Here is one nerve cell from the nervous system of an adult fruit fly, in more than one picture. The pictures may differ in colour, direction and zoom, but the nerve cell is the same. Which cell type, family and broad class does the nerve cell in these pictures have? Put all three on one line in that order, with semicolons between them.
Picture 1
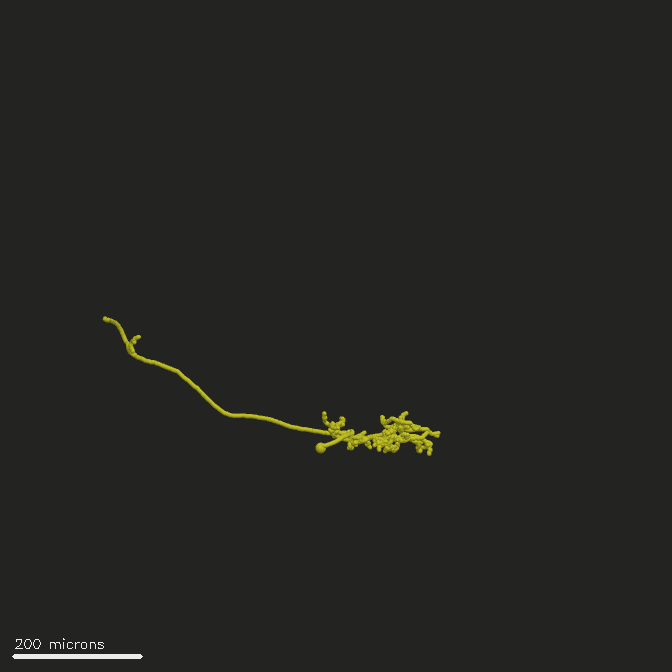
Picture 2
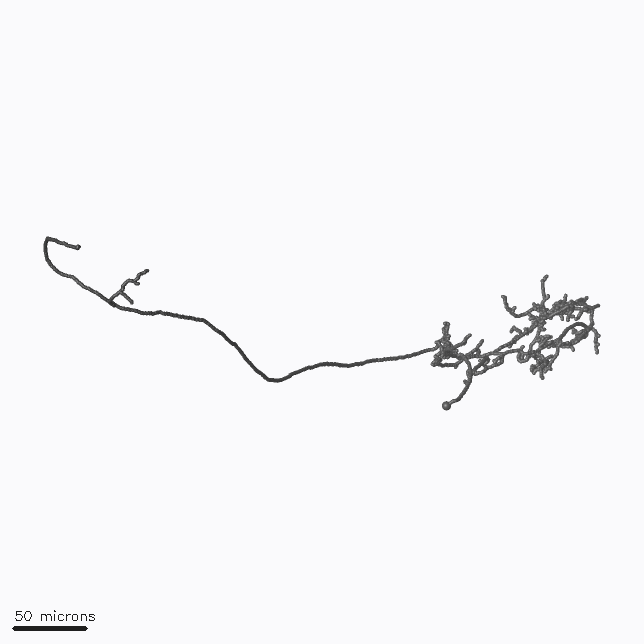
AN08B099_b; hemilineage 08B; ascending neuron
